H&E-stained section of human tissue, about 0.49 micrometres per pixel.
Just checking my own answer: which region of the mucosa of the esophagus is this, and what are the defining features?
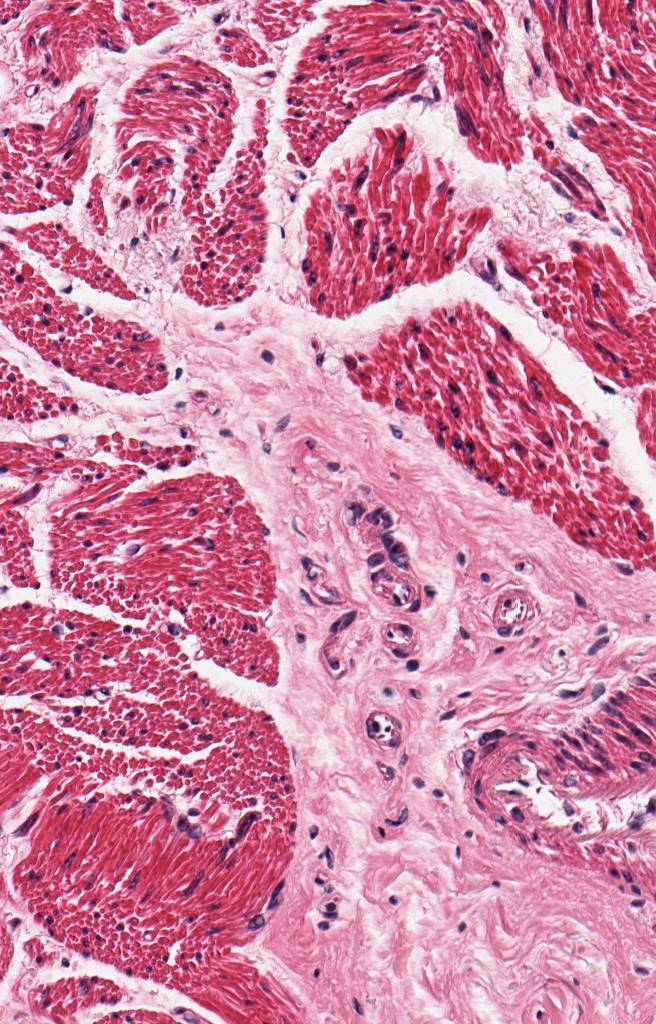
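The deep red bundles here are smooth muscle. Those bundles, I see, are cut in different planes, lengthwise and across, and hold small, dark, elongated nuclei.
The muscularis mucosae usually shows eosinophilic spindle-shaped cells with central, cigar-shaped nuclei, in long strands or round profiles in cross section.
A broad pale pink band of connective tissue runs from the upper centre to the lower right.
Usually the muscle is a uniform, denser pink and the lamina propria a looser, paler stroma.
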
